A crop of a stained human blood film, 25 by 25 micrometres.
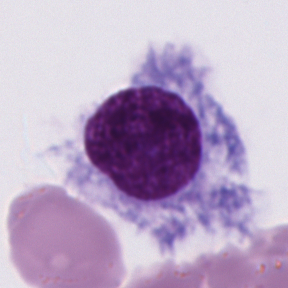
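Hairy cell, the nucleated cell at the centre of a stained peripheral blood smear. Fine hair-like projections fringe the cytoplasm and are longest toward the upper right. The nucleus is round in outline, about 10 micrometres across, and lies off-centre toward the left. The cytoplasm is abundant and widest to the right of the nucleus; it is pale blue-violet with a streaky, wispy texture.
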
